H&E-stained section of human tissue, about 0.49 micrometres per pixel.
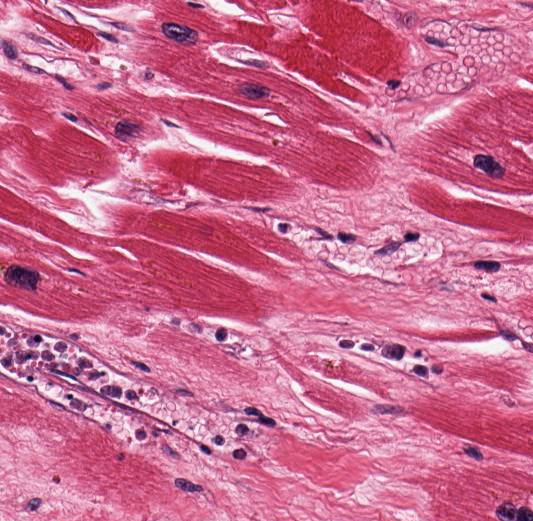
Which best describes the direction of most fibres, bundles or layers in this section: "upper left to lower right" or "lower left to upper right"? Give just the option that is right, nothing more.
Upper left to lower right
